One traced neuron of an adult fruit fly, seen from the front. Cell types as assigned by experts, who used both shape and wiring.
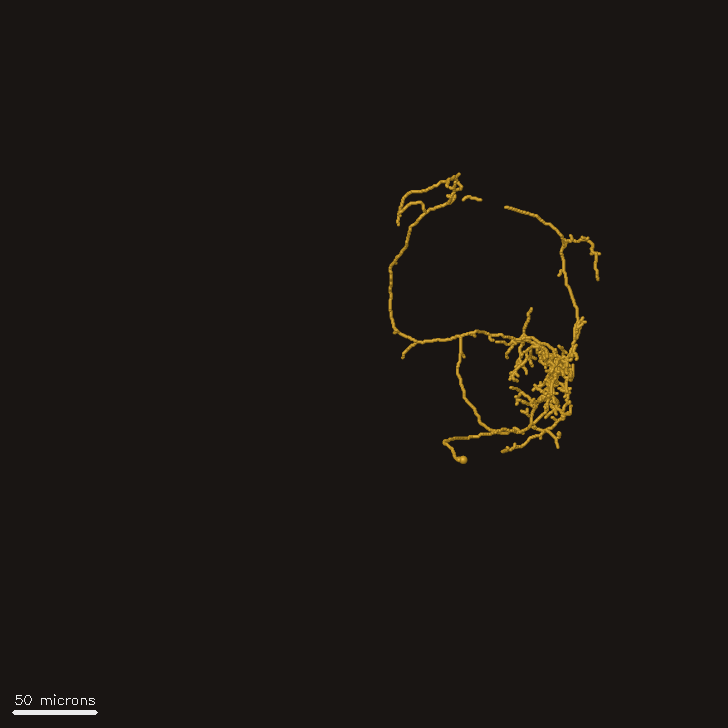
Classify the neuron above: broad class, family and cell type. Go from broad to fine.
central-brain intrinsic neuron; hemilineage LALv1_ventral; PLP071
